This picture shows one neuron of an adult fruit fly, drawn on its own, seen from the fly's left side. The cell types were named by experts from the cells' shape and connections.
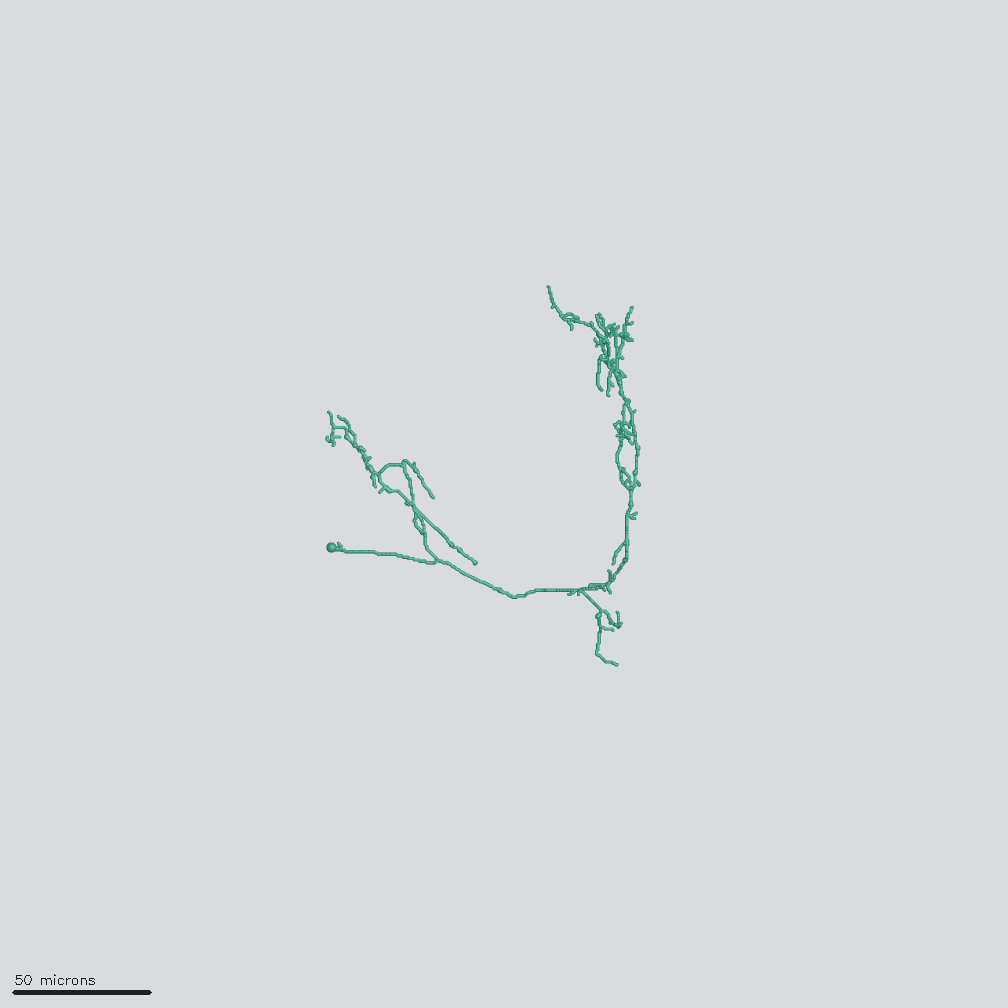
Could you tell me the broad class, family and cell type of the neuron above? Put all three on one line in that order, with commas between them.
central-brain intrinsic neuron, hemilineage LALa1_posterior, CB2713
